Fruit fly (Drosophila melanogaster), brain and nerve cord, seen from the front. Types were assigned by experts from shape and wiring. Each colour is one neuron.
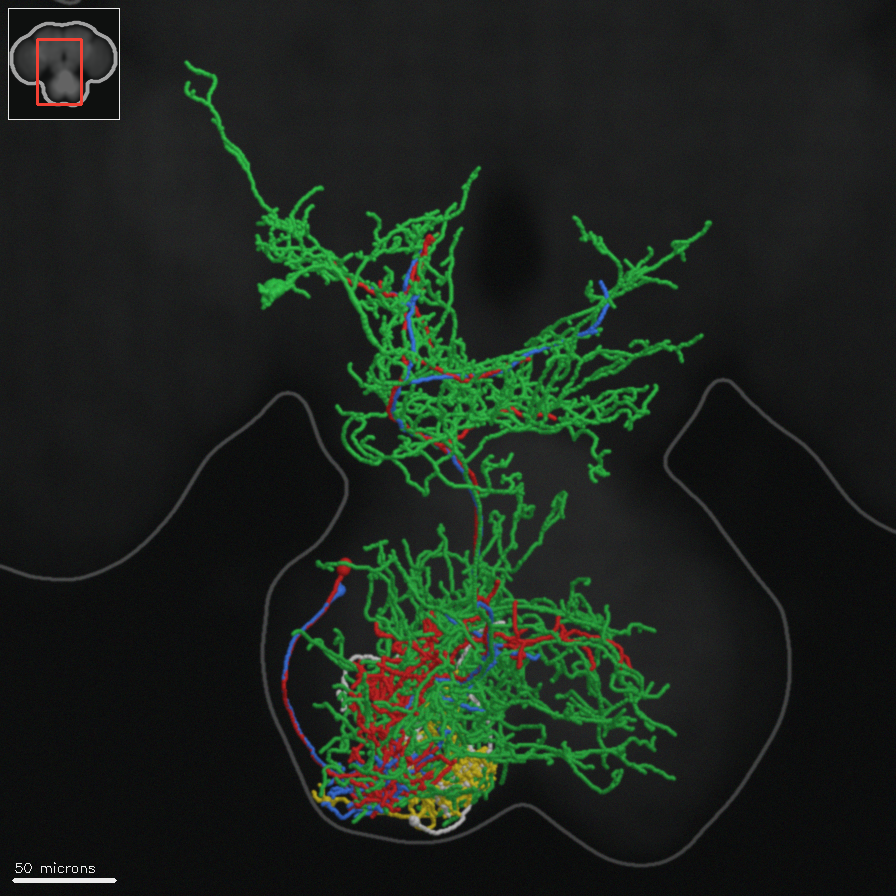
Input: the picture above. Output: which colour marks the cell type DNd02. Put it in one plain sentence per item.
The colour is green.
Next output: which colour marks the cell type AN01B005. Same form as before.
The colour is red.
